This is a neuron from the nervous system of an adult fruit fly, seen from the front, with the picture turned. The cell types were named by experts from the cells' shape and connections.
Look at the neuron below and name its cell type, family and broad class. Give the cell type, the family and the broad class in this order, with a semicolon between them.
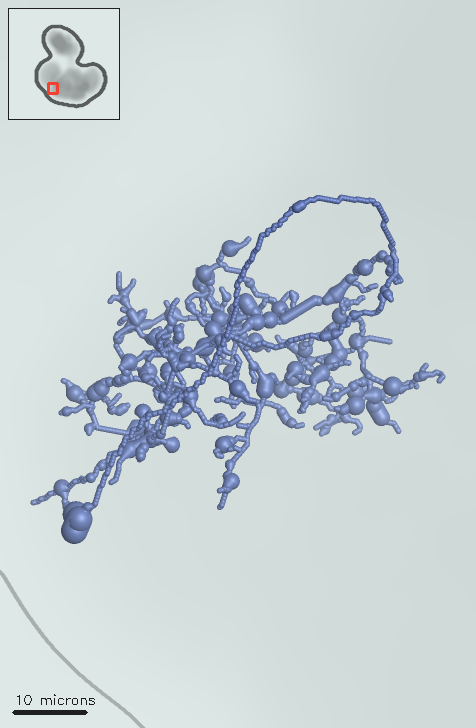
CB2480; hemilineage LHl1; central-brain intrinsic neuron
